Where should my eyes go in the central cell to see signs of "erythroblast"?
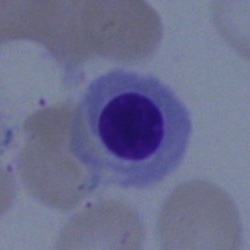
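This erythroblast has dense chromatin, dark purple and evenly condensed.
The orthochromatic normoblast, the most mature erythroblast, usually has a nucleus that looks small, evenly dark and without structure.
The evenly dark chromatin here agrees with that.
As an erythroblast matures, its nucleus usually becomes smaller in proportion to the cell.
In keeping with this, the cytoplasm forms a broad rim all around the nucleus. The cytoplasm is pale greyish-blue. The cell outline is slightly irregular rather than perfectly round.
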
